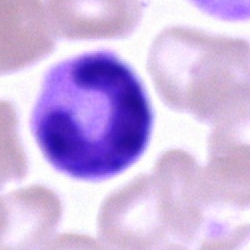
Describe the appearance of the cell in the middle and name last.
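Look first at the nucleus: it is bent into a horseshoe shape, and the open side of the horseshoe faces the upper left. Notice that its chromatin stains dark purple and looks dense. The cytoplasm, by contrast, is a light lilac-purple. This is a band neutrophil.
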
